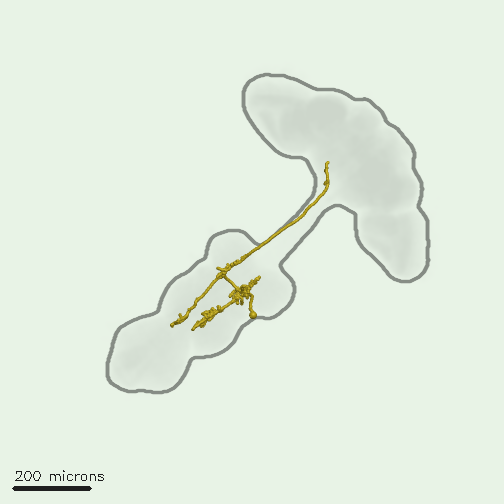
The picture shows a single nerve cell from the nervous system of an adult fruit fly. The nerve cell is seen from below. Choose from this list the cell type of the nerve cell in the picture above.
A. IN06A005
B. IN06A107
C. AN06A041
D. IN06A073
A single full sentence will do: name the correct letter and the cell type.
Of the choices offered, option C, AN06A041, is the cell type of the nerve cell.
